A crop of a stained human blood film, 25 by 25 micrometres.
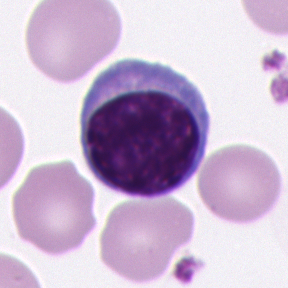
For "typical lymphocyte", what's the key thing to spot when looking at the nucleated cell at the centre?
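Let's take this typical lymphocyte feature by feature. The cell outline is round and smooth, and the nucleus is round too, about 9 micrometres across.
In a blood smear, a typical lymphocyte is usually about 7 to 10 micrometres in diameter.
The chromatin is dark purple and dense, with coarse clumps, and the cytoplasm shows no coarse granules. Now look where the nucleus sits: toward the lower part of the cell, leaving a wider band of cytoplasm above it.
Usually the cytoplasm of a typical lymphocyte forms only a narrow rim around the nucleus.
So that wider band above the nucleus is the part that doesn't match the usual picture.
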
